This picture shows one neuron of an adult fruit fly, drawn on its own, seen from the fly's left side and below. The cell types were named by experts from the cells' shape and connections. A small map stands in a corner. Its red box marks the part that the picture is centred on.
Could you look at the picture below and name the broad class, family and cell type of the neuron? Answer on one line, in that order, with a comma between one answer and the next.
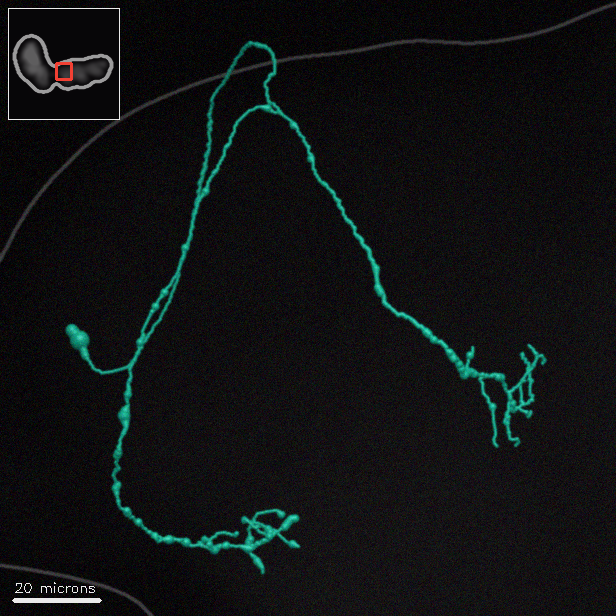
nerve-cord intrinsic neuron, hemilineage 08A, IN08A041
